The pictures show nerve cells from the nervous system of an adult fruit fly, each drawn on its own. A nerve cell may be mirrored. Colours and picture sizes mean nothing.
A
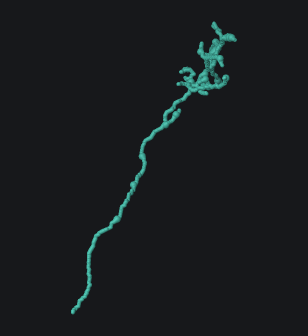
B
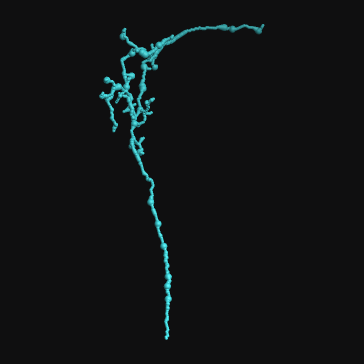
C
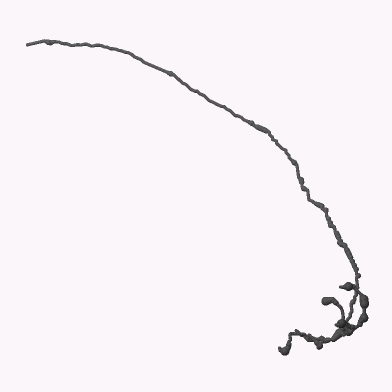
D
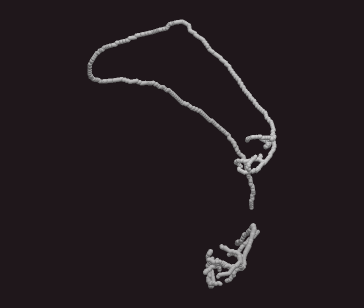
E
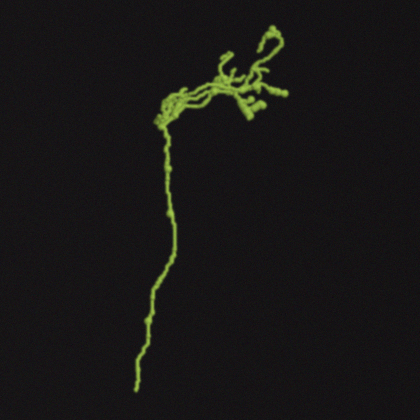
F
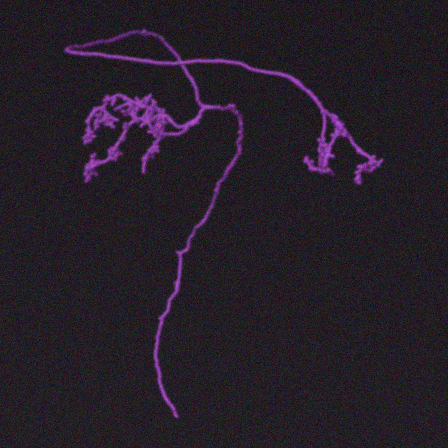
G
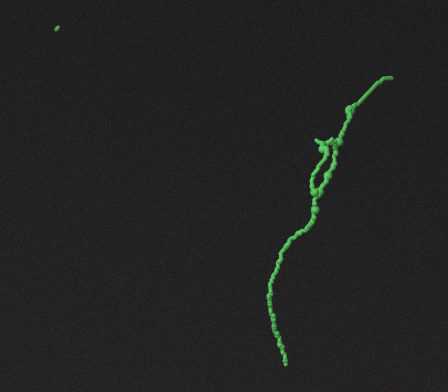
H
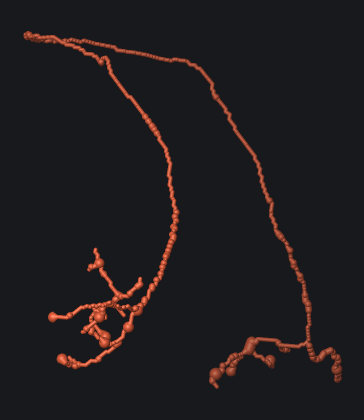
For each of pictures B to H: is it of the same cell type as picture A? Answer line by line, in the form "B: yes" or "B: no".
B: yes
C: no
D: no
E: no
F: no
G: yes
H: no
